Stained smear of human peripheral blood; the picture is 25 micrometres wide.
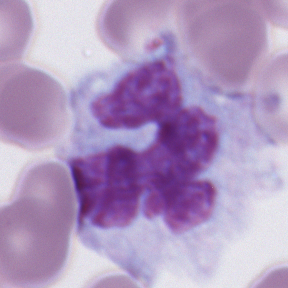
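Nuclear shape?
Irregularly folded into several lobes, with deep clefts between them.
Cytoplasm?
Pale greyish blue, a broad zone around the nucleus, widest toward the lower right.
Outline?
Irregular and ragged, not round.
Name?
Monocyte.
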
